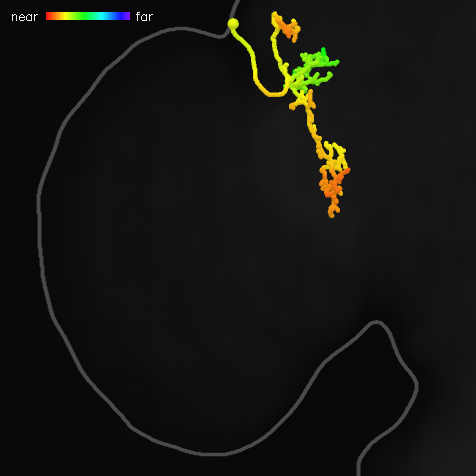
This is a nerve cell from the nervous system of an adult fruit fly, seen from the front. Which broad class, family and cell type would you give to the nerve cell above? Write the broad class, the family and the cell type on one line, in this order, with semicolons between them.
central-brain intrinsic neuron; hemilineage LHl1; AVLP003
